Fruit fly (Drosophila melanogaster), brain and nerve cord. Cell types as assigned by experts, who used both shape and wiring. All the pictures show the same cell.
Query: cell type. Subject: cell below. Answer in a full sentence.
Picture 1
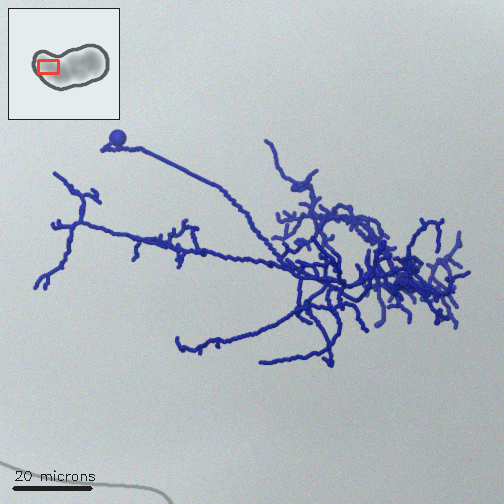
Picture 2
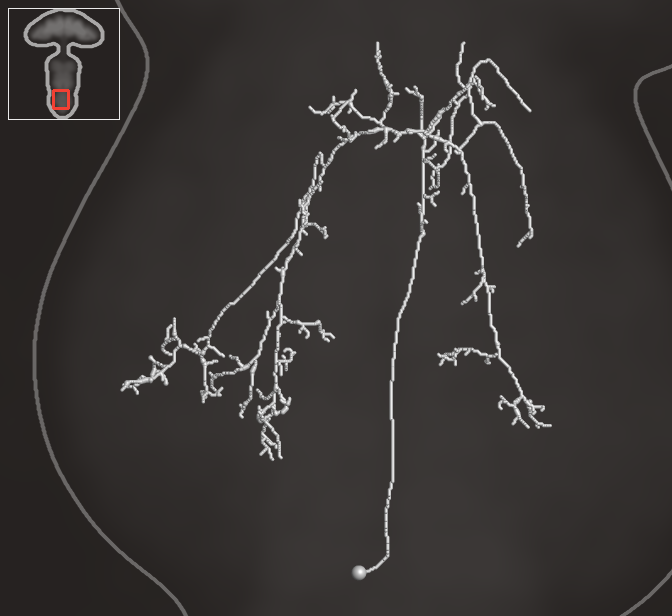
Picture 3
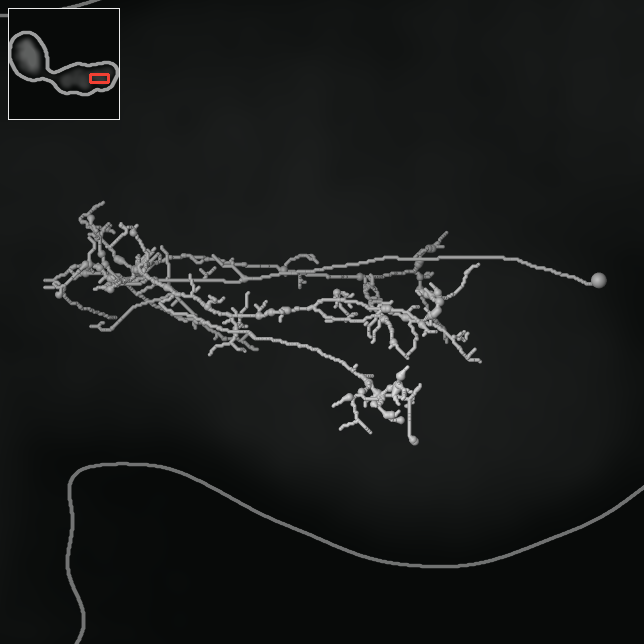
The cell type is IN12B066_d.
